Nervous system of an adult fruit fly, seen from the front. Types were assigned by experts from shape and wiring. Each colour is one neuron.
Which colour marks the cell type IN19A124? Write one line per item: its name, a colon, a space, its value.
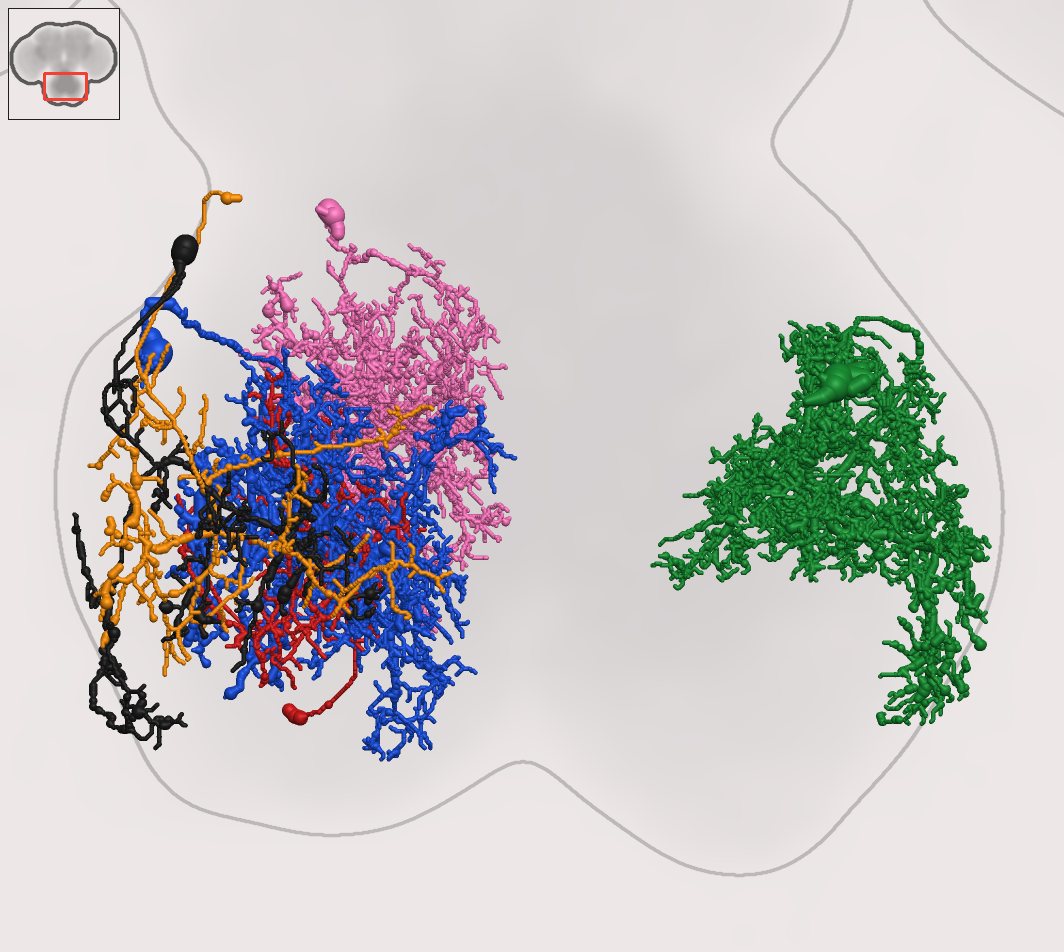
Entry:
colour: orange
